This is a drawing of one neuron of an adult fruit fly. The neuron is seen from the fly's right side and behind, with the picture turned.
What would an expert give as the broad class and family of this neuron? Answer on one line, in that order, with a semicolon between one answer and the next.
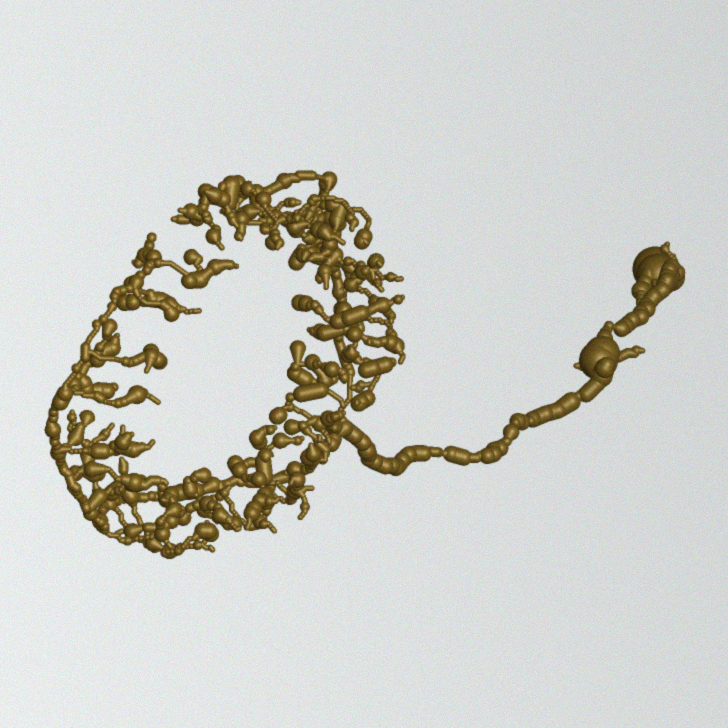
central-brain intrinsic neuron; hemilineage EBa1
